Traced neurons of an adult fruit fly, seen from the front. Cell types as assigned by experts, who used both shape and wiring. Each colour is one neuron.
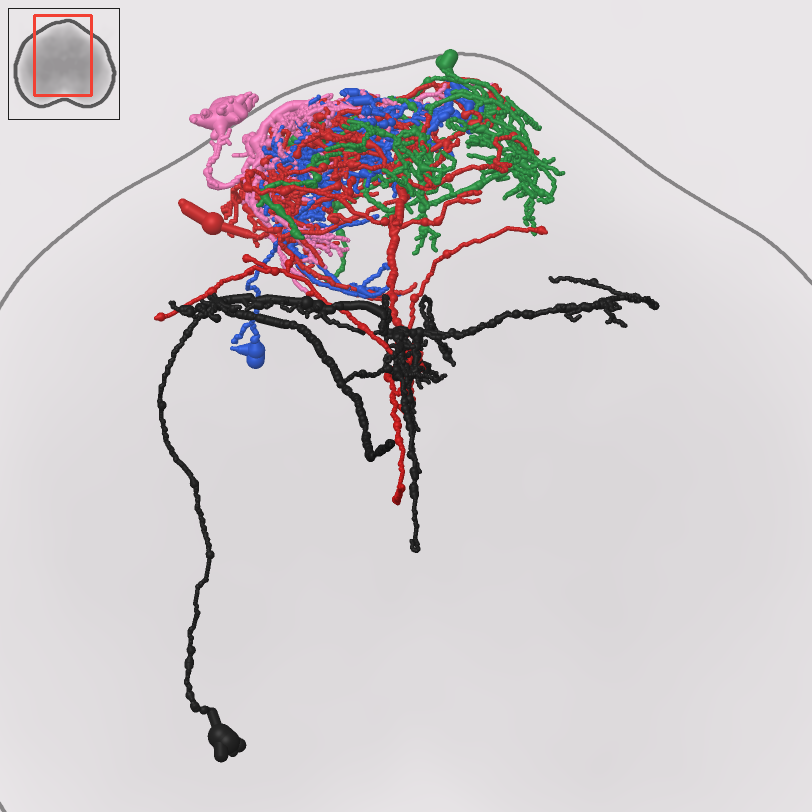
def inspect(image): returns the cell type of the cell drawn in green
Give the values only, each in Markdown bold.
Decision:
**IN19B050**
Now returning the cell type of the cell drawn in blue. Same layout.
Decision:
**IN06A066**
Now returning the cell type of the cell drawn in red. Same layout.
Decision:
**ANXXX169**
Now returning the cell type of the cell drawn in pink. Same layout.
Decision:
**MNad11**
